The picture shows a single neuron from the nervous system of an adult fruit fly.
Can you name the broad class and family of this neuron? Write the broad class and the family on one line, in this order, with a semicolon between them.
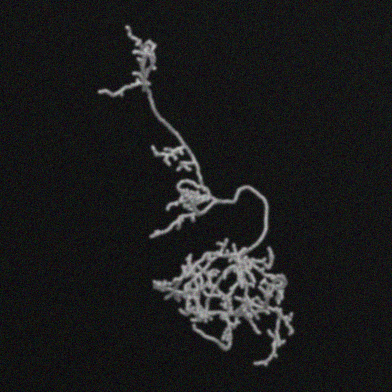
nerve-cord intrinsic neuron; hemilineage 12A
